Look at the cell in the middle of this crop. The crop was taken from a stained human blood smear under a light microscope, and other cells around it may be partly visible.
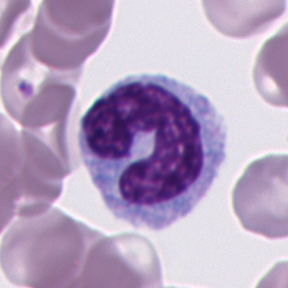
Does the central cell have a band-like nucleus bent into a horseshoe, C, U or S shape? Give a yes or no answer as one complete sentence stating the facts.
Yes, its nucleus forms a curved band and has no separate lobes.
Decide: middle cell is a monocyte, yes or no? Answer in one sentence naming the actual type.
Yes, the cell of interest in the middle is a monocyte.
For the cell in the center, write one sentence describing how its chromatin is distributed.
Just so you know, its chromatin is coarsely clumped.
